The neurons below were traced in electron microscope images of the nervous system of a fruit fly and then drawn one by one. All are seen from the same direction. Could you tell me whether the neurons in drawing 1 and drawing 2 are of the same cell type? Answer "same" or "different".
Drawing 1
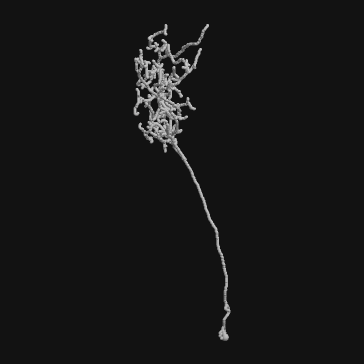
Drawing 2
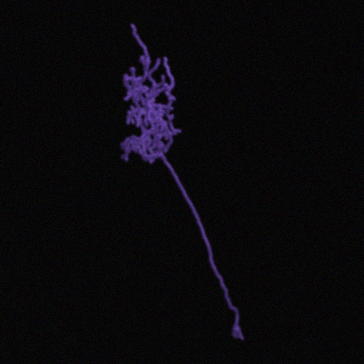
same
